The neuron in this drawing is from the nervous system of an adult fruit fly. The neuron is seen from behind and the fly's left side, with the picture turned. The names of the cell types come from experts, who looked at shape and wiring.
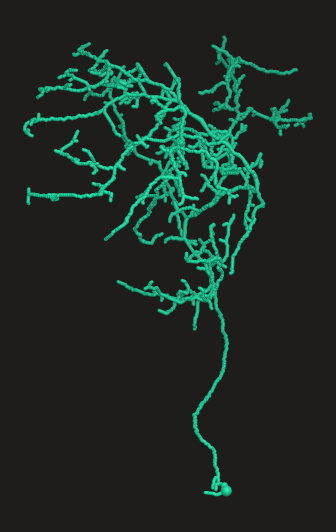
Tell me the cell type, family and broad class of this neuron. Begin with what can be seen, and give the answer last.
The picture shows dozens of branch ends. In this view it is taller than it is wide. The cell type is IN04B074. Its family is hemilineage 04B. Its broad class is nerve-cord intrinsic neuron.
